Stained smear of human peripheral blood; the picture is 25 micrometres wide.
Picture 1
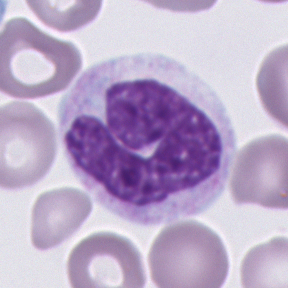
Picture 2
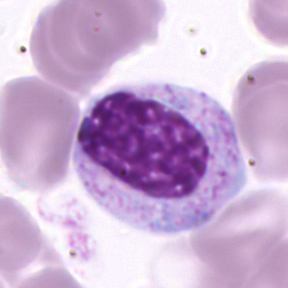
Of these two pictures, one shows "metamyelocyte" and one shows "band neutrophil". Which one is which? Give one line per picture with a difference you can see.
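The cell in picture 1 is a band neutrophil. The nucleus is a single folded, horseshoe-like mass.
The cell in picture 2 is a metamyelocyte. The nucleus is a single unlobed mass with no indentation.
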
